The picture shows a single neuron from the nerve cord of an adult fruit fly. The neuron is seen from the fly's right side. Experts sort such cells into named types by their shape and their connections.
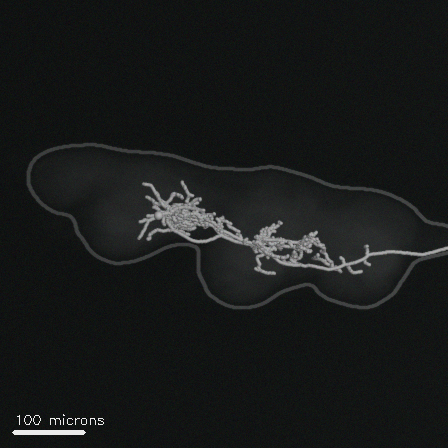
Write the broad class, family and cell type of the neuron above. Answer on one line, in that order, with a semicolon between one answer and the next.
ascending neuron; hemilineage 08B; AN08B016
